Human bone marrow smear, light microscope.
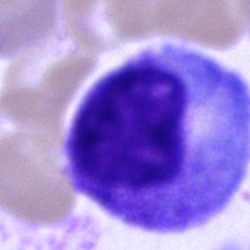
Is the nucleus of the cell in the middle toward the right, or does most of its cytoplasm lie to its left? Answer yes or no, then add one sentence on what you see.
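No. The nucleus sits off-centre, toward the upper left of the cell.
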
